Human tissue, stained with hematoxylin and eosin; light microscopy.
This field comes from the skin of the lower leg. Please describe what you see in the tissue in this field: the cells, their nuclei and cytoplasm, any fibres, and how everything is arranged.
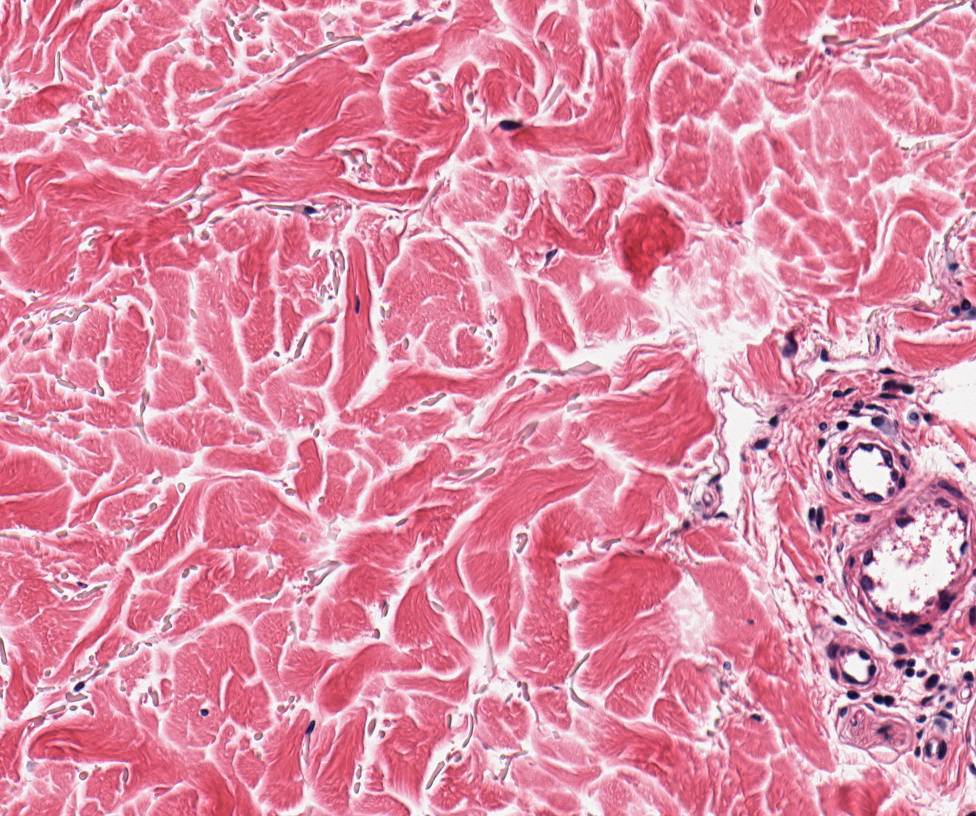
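Pink fibre bundles occupy nearly the entire field, interlacing in many directions. Planes of section mixed: some bundles cut longitudinally, others as irregular cross-cut blocks. Nuclei between bundles very sparse, small, dark, mostly slender. Lower right cluster markedly more cellular than remainder of field.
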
